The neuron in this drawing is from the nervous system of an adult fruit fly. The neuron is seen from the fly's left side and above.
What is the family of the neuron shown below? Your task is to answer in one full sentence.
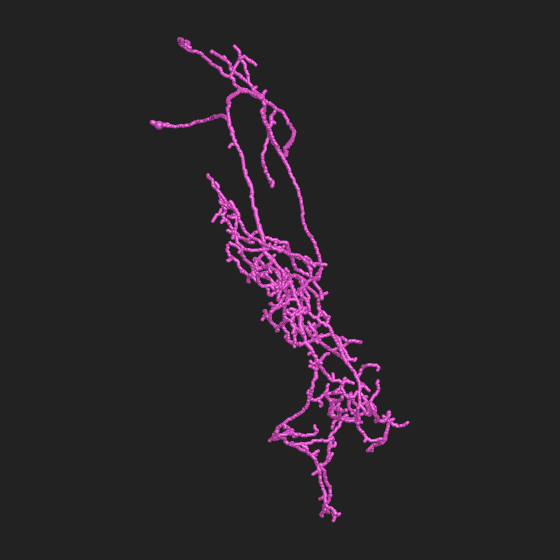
The neuron sits within family hemilineage SMPad1.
